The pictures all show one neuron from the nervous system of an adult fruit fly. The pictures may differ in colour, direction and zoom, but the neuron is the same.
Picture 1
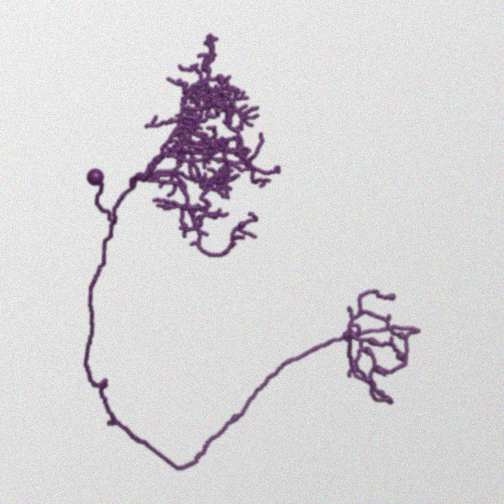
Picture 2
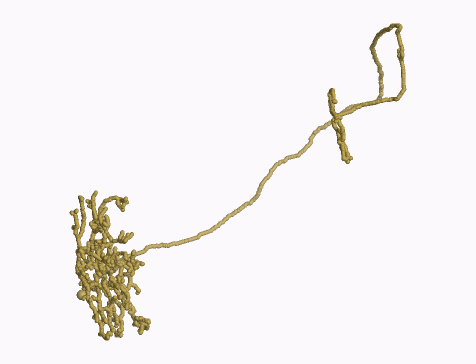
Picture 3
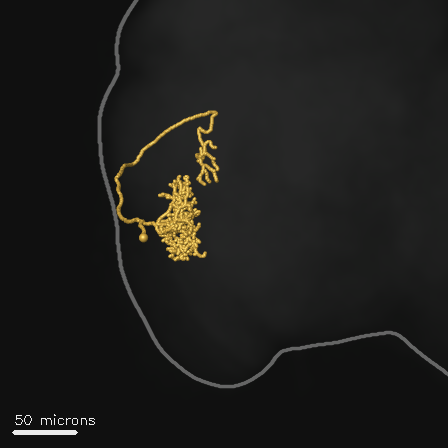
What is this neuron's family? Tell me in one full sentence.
This neuron is sorted under the family MeLo.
